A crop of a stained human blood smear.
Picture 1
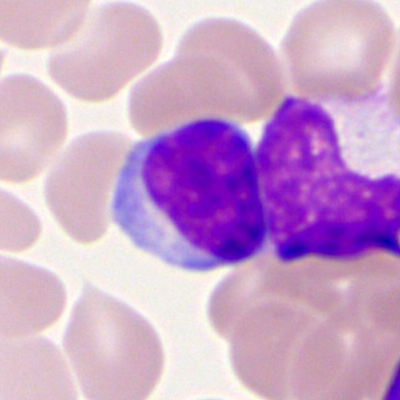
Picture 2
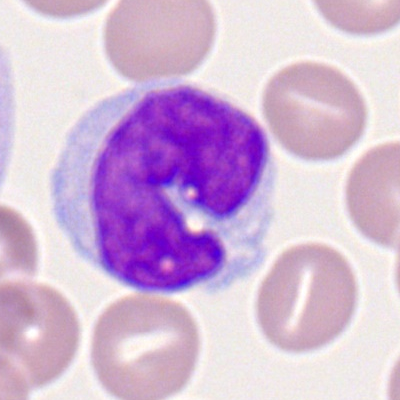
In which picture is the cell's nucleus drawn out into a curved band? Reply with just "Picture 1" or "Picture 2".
Picture 2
